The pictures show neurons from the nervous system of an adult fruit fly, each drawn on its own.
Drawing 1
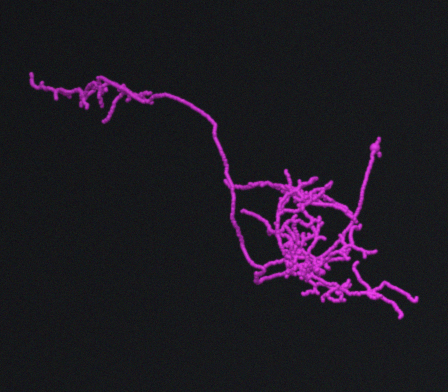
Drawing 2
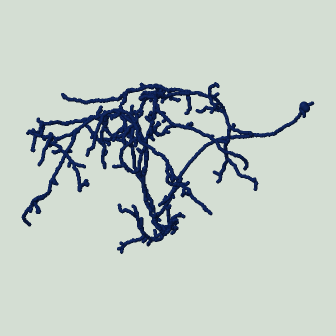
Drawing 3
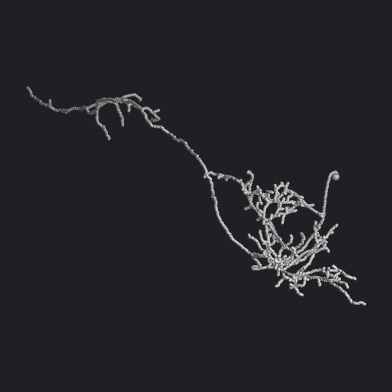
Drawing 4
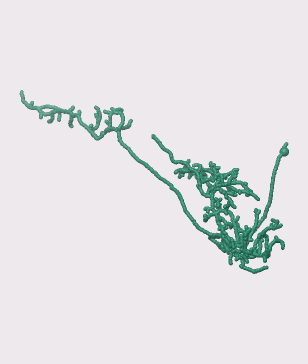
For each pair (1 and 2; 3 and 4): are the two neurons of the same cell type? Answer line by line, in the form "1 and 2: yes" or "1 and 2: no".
1 and 2: no
3 and 4: yes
